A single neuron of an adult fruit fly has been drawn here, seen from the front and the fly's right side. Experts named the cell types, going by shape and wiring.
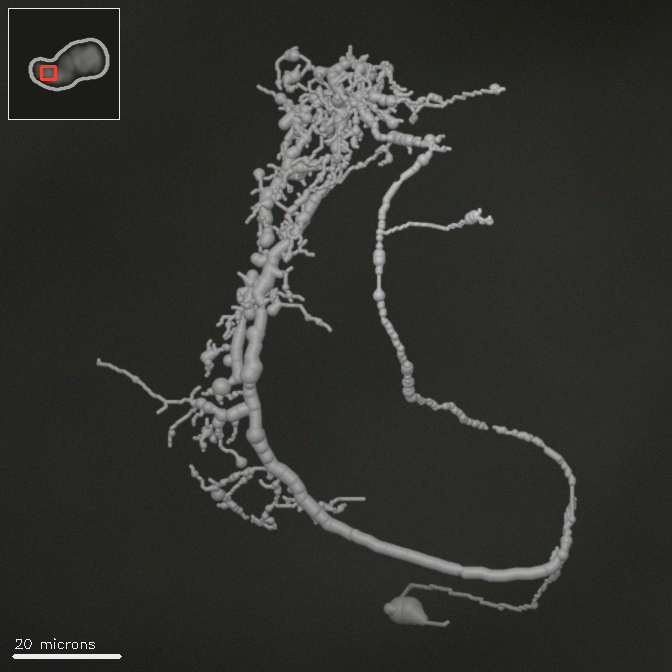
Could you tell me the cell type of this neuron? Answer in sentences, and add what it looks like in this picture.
The cell type is IN10B023. It is a nerve-cord intrinsic neuron. By the scale bar it is about 110 microns tall in this view. Dozens of branch ends can be seen.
